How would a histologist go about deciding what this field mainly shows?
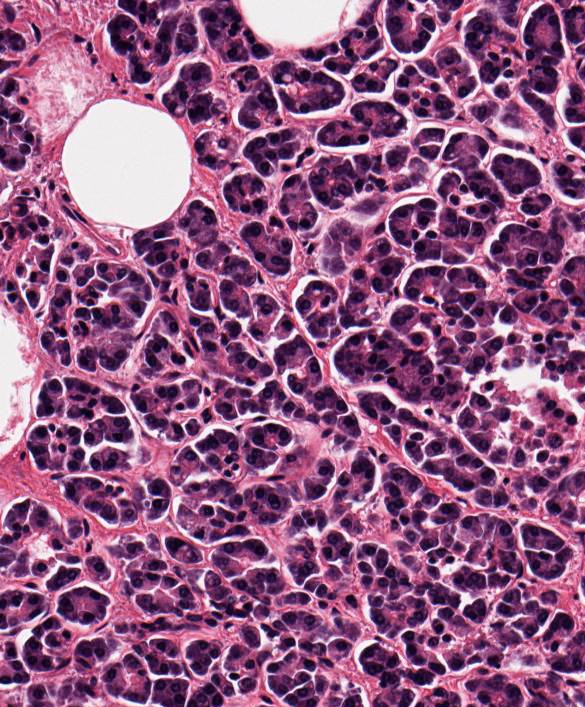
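What you are looking at is exocrine pancreas. Notice how the whole field is made of small rounded cell clusters, closely packed and separated by thin pink septa.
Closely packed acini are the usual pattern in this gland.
Now look at the cytoplasm: it is deep purple, not pale or clear, and the nuclei are round and darkly stained.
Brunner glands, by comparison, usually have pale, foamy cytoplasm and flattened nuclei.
You'll also see narrow white clefts between many clusters and the surrounding septa.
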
